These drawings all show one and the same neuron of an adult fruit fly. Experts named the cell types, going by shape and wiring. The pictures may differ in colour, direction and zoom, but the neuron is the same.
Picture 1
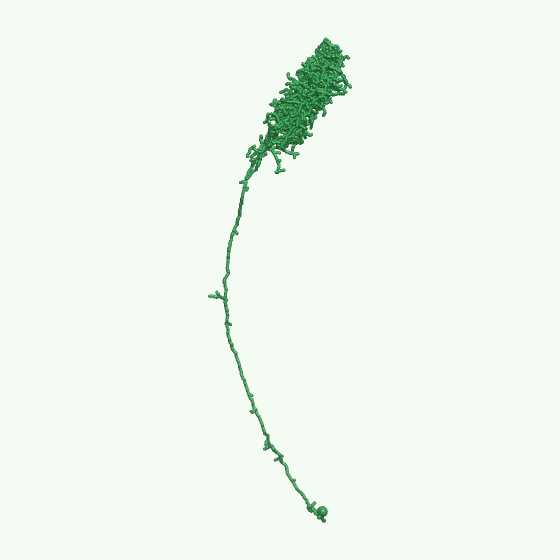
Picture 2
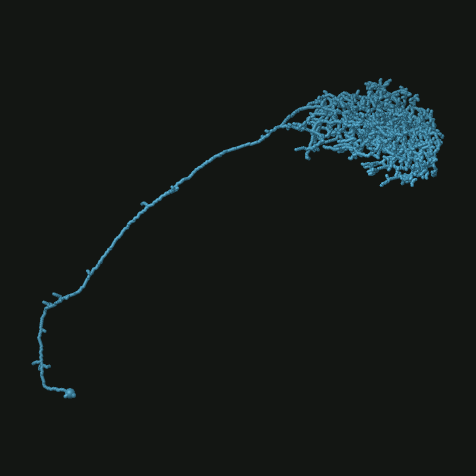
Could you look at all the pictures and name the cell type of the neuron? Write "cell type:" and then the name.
cell type: Pm8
